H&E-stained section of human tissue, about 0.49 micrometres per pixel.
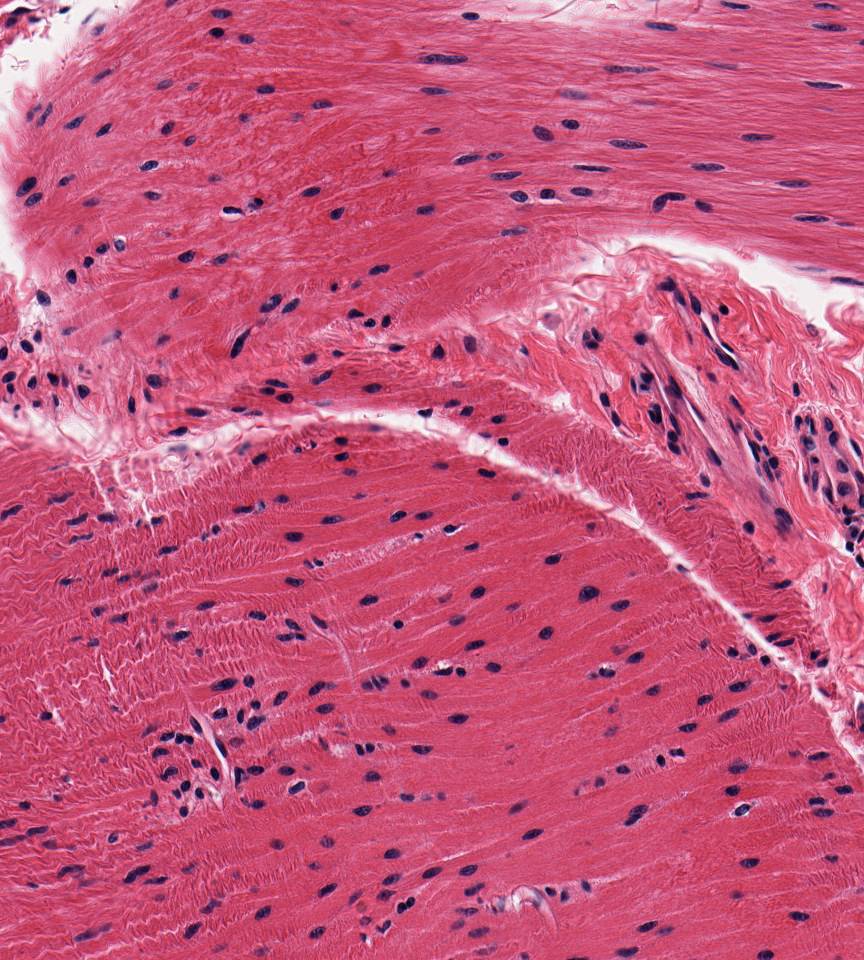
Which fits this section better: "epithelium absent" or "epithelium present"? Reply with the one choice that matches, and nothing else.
Epithelium absent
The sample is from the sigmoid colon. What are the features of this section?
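Fibre nuclei: dark blue, elongated to oval, lying singly among the fibres, not crowded at their edges. Outline: many lower-left fibres are wavy and crimped. Between bundles: near the right edge, towards the middle of the field, a band holds a denser crowd of nuclei.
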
